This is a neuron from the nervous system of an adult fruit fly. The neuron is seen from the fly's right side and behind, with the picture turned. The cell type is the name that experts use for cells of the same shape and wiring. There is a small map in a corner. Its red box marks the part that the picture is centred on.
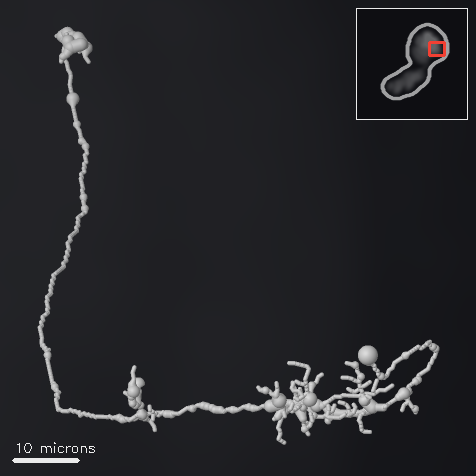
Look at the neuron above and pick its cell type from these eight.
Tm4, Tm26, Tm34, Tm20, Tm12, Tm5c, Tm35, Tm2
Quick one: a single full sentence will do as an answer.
It is Tm20 that names the cell type of this neuron.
